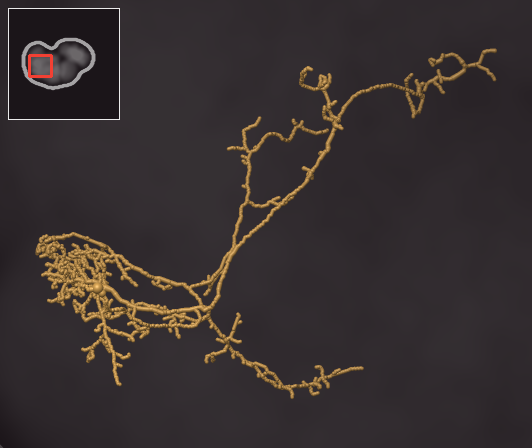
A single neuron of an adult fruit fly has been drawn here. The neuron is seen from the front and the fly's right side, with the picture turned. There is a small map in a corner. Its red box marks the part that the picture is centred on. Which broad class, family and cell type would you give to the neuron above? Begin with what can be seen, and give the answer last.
Dozens of branch ends can be seen. As drawn here it is wider than it is tall. This is a central-brain intrinsic neuron. The family is hemilineage CREa2_ventral. Its cell type is LAL027.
